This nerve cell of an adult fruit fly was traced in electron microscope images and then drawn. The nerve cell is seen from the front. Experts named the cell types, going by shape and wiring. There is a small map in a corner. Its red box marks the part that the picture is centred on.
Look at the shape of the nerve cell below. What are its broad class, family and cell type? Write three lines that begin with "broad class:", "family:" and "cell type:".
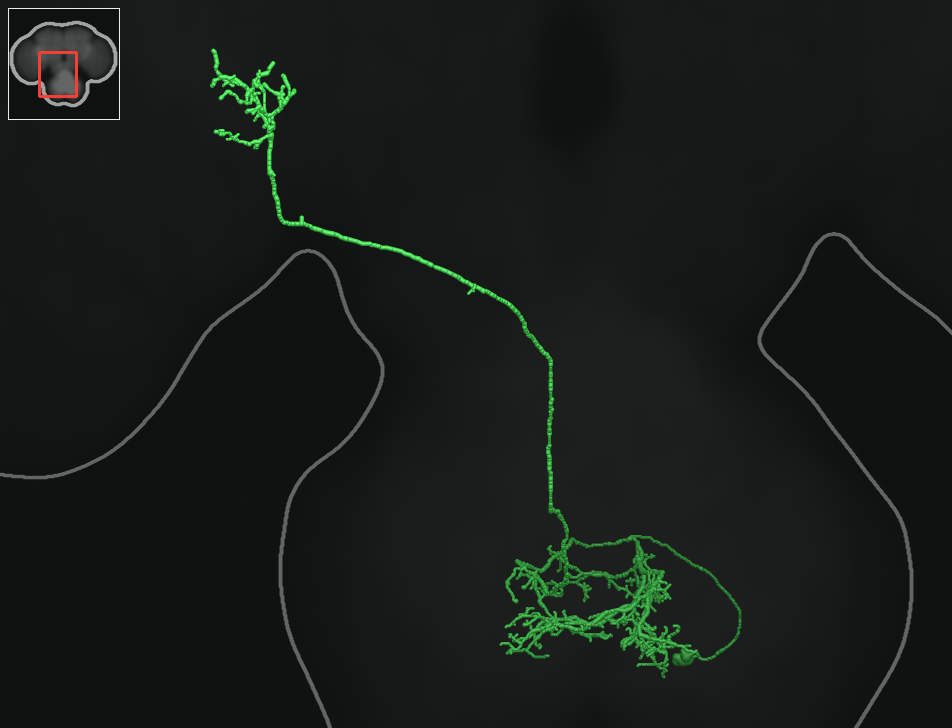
broad class: ascending neuron
family: hemilineage 08B
cell type: AN08B024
